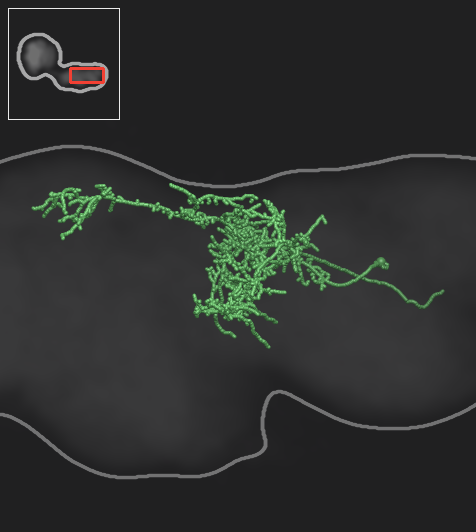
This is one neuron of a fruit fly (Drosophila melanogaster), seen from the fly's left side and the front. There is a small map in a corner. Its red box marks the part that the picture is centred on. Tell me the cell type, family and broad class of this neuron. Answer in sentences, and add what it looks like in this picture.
The cell type is MNad26. Its family is MNad. It is a motor neuron of the nerve cord. Its cell body lies on the right of the picture. Dozens of branch ends can be seen.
